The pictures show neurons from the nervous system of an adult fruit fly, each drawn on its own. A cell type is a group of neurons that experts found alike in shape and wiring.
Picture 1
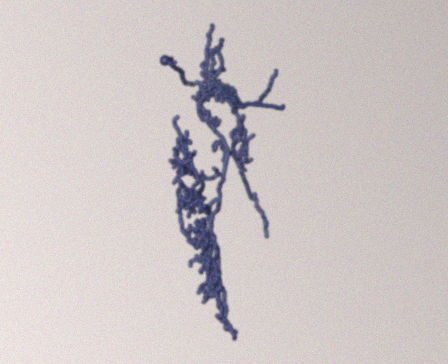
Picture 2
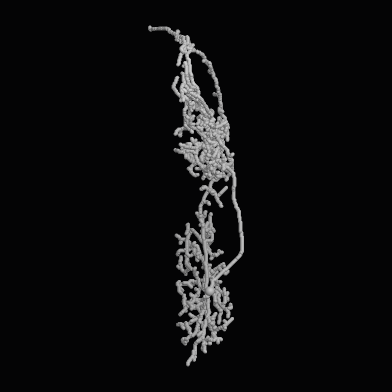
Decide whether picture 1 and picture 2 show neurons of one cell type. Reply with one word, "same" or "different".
different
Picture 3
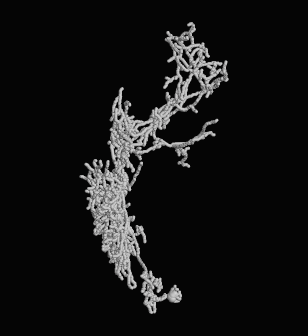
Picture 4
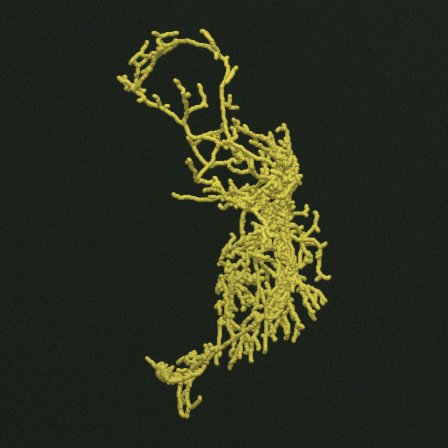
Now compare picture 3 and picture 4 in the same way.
same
